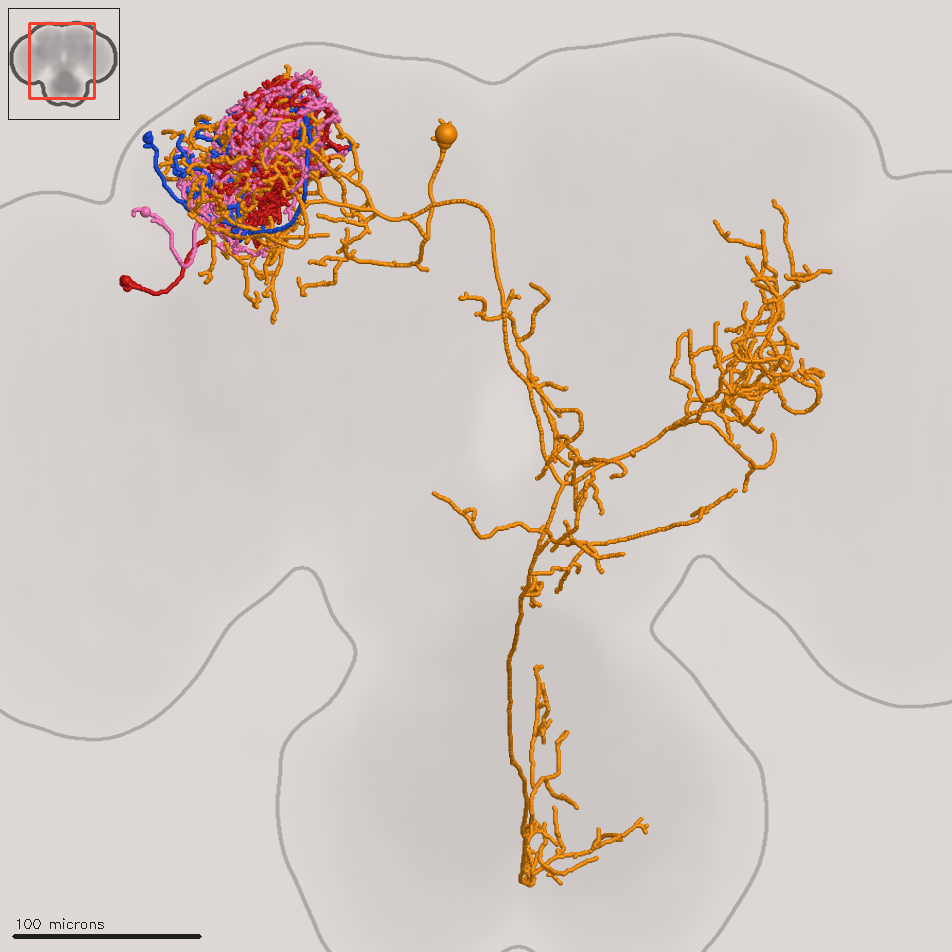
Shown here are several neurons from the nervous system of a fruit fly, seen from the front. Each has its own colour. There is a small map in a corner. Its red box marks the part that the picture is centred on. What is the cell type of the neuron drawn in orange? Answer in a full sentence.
The cell type is DNp29.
